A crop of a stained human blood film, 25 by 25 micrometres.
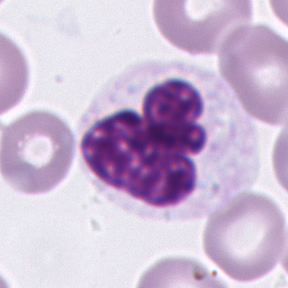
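Segmented neutrophil with its nucleus lying toward the left, leaving a wider band of cytoplasm on the right. The chromatin is dark purple and dense, with small paler streaks between the clumps. Plentiful pale greyish-lilac cytoplasm holds sparse, fine, faint violet granules.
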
